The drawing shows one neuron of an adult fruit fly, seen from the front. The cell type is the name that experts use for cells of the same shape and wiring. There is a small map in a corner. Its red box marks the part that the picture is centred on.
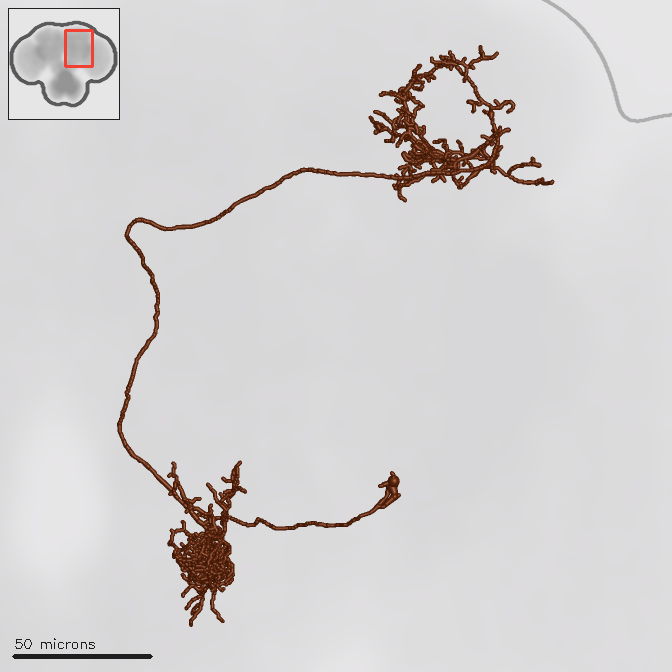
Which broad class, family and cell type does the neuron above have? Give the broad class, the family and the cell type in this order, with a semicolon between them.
central-brain intrinsic neuron; hemilineage ALl1_ventral; V_l2PN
